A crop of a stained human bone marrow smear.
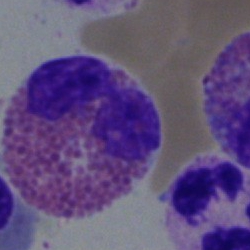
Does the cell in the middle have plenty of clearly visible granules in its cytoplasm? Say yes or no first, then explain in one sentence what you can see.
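Yes. The cytoplasm is packed with round granules of fairly even size.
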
